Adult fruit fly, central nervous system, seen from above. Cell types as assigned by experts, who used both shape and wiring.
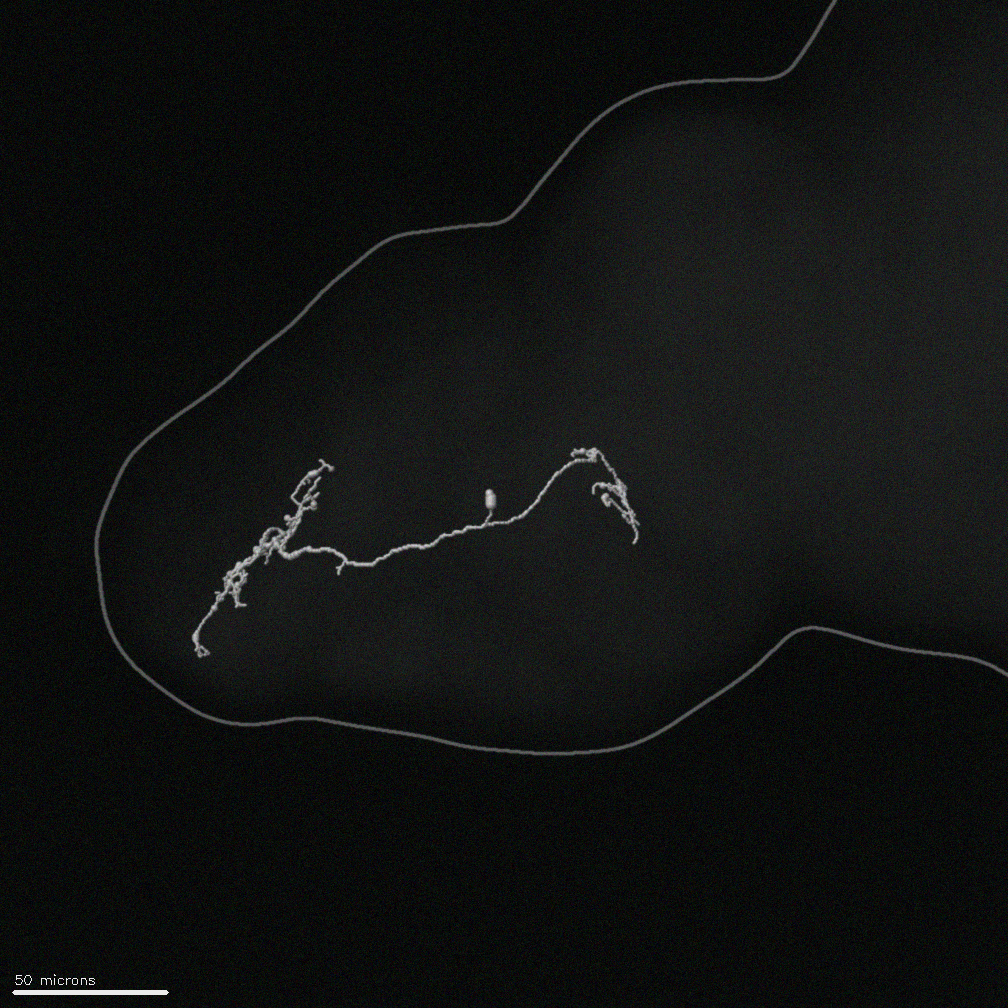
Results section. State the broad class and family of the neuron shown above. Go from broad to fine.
visual projection neuron; MeVP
